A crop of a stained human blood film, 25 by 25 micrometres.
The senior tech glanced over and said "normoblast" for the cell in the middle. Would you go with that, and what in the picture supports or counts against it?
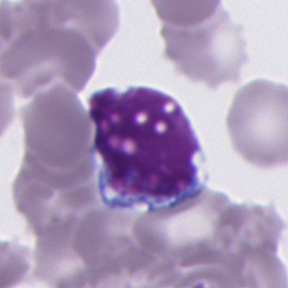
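The cytoplasm, a thin rim along the lower edge of the cell, is pale blue rather than pinkish or greyish.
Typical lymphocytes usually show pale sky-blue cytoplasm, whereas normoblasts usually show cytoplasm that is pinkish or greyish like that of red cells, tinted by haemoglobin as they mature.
The cell is therefore a typical lymphocyte, not a normoblast. Its outline is irregular and somewhat angular rather than round. A dense dark purple mass fills most of the cell and carries several small round white spots, mostly in its upper half. A few small magenta dots lie in the lower part of the cell, and red cells press against its left and lower sides.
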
